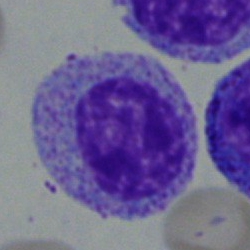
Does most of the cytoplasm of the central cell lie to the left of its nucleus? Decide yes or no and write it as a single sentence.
Yes, what lies to the left of the nucleus is most of the cytoplasm.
